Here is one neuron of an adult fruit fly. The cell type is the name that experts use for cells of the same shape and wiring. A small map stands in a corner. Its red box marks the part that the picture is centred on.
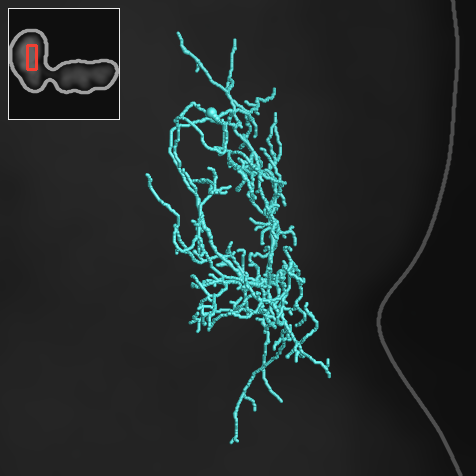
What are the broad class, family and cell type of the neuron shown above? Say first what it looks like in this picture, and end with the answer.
The cell body can be seen at the top of the picture. The picture shows dozens of branch ends. It is a central-brain intrinsic neuron. Its family is hemilineage DM4_dorsal. It is of cell type PS107.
